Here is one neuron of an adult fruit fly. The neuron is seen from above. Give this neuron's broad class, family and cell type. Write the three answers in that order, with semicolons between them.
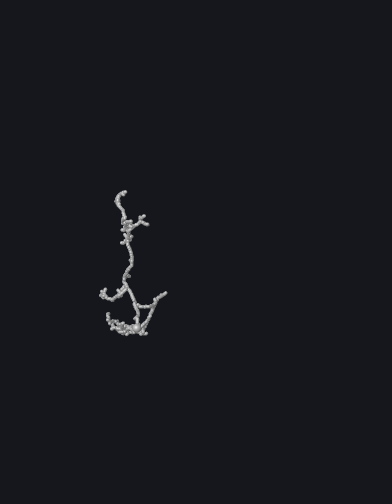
central-brain intrinsic neuron; hemilineage PSp1; PS193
